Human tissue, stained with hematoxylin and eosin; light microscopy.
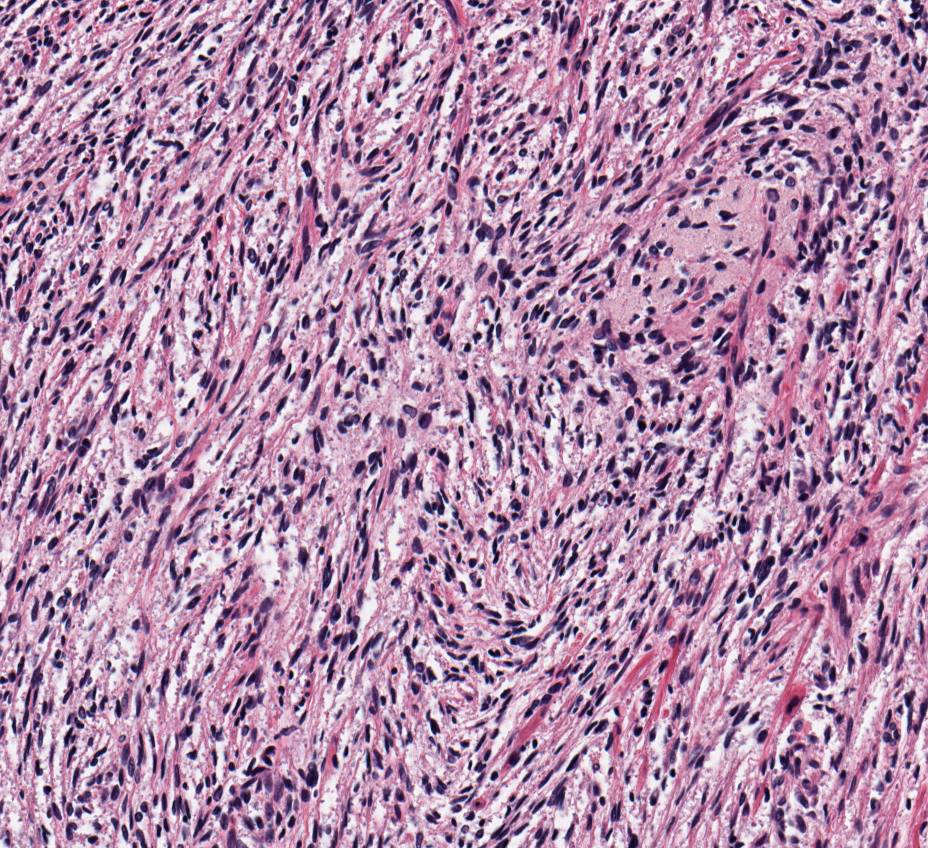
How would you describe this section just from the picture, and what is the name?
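Spindle cells make up the whole field, arranged in sweeping, curving fascicles that intersect one another. Their nuclei are elongated to oval and stain darkly. In the upper right lies a pale pink, amorphous patch that is almost free of cells. Streaks of brighter pink eosinophilic fibres pass between the cells, most clearly toward the lower right. This section is ovary.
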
